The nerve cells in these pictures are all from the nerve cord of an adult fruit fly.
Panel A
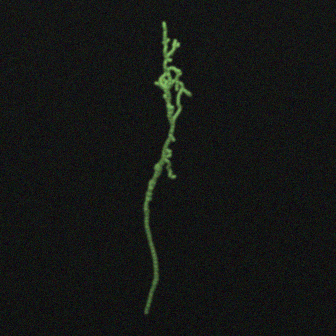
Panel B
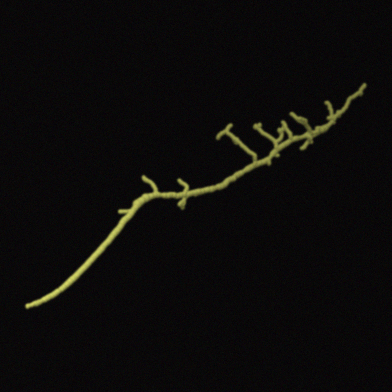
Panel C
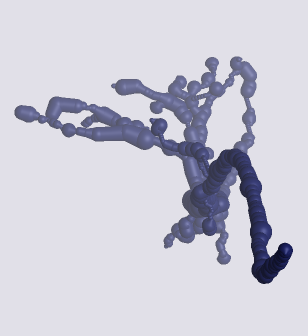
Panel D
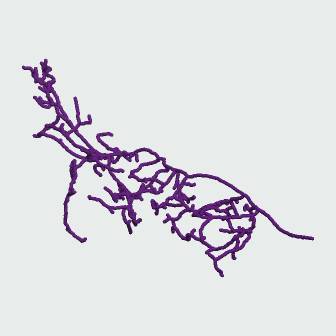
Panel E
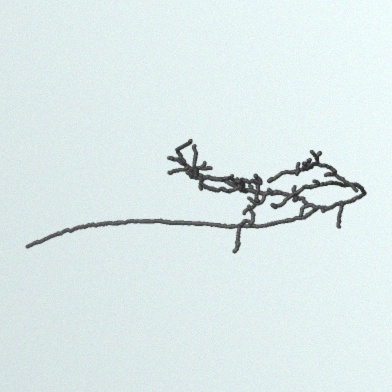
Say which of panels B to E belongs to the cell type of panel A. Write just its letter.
B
